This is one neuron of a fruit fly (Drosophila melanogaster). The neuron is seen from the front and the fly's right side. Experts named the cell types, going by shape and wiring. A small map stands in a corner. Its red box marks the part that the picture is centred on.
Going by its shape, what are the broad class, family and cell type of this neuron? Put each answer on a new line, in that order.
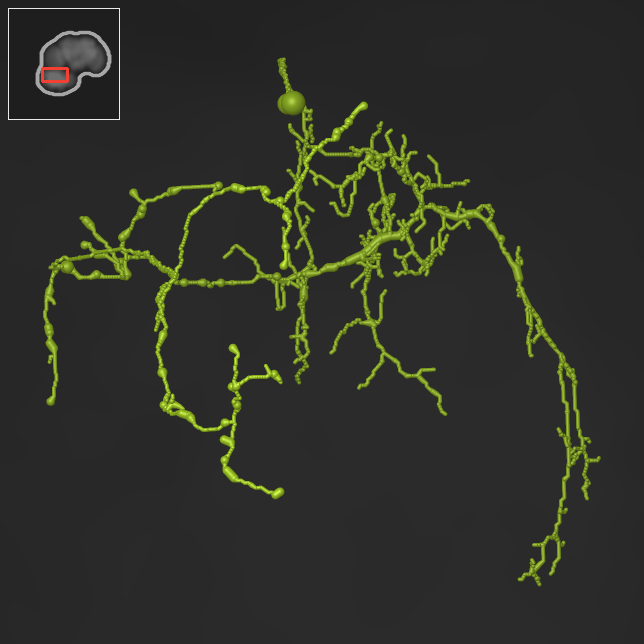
nerve-cord intrinsic neuron
hemilineage 19B
IN19B082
